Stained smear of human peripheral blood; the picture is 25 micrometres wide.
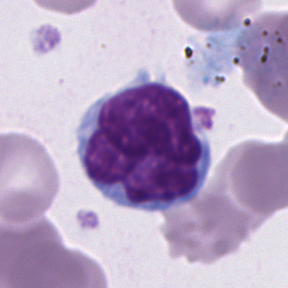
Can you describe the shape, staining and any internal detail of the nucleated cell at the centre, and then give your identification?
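Start with the outline: this cell is roughly round and about 12 micrometres across. Inside it, the nucleus measures about 11 micrometres and takes up about 80% of the cell's area. Look closely at its chromatin, which is dark purple and coarsely clumped. What is left for the cytoplasm is only a thin rim around the nucleus, and that rim is pale blue. This is a typical lymphocyte.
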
